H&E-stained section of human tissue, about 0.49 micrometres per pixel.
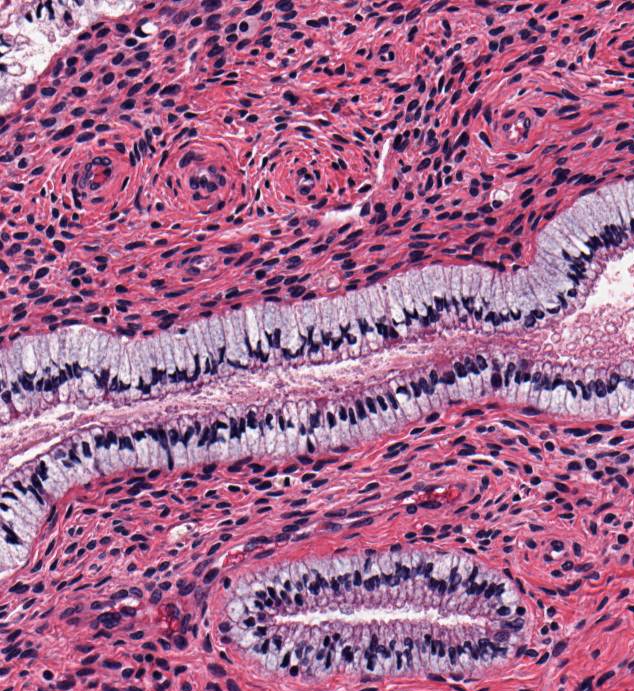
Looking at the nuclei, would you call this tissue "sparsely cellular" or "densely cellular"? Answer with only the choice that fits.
Densely cellular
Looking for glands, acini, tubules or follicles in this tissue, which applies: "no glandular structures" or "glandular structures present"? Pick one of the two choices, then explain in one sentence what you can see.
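Glandular structures present. A separate elongated gland with a slit-like lumen lies at the bottom centre of the field, lined by the same pale columnar epithelium.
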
